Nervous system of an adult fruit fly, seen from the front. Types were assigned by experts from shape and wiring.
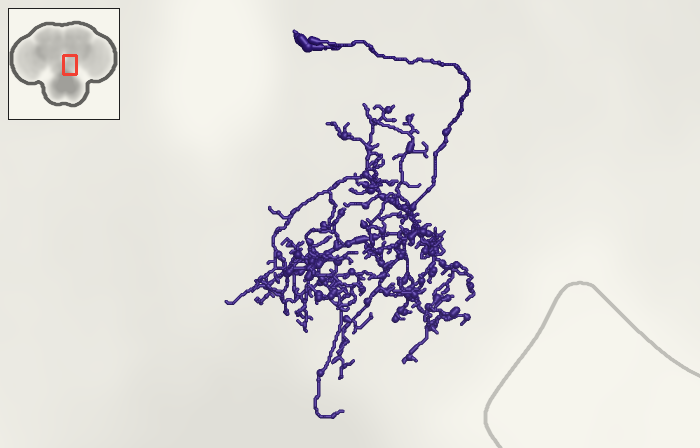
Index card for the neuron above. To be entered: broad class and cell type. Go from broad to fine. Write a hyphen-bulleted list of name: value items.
- broad class: central-brain intrinsic neuron
- cell type: GNG228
